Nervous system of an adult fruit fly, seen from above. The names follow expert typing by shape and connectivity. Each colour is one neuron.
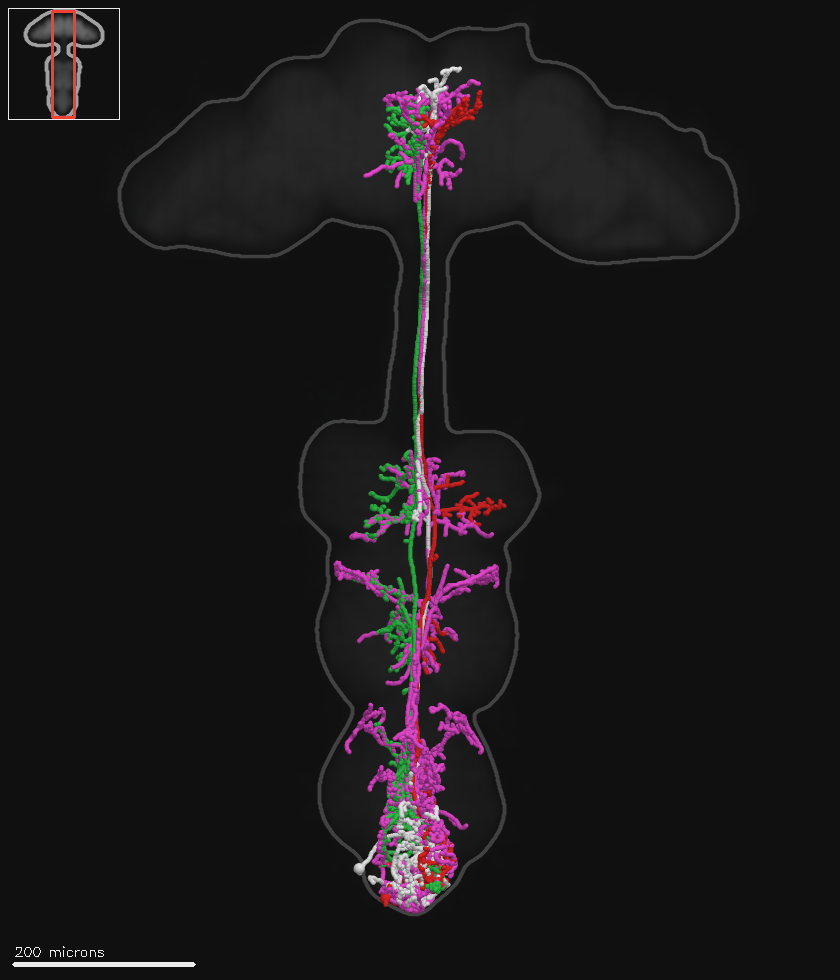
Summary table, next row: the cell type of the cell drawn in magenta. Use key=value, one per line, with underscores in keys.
cell_type=AN05B004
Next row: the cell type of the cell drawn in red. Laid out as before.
cell_type=ANXXX196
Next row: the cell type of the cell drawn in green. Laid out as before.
cell_type=AN09B018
